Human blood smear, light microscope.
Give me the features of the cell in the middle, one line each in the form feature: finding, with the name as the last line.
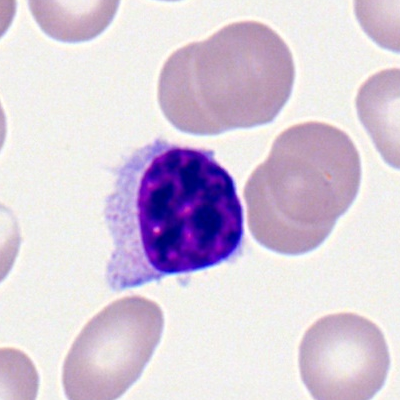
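Chromatin: dense, clumped into dark patches, as I see it
Nucleus: fills most of the cell, I'd say
Cytoplasm: a modest rim, lying mostly left of the nucleus
Colour: pale lilac-blue cytoplasm, I note
Cell: lymphocyte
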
